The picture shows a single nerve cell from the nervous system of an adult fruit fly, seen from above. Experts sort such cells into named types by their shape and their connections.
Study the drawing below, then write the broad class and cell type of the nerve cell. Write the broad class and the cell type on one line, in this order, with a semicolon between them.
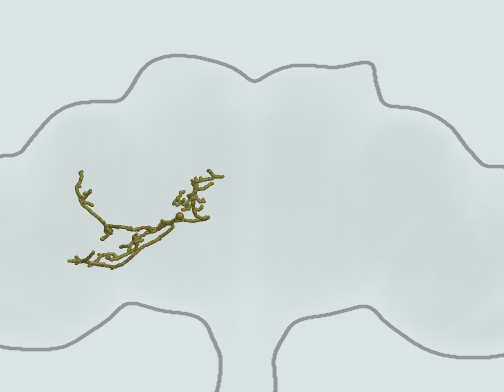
central-brain intrinsic neuron; SMP430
